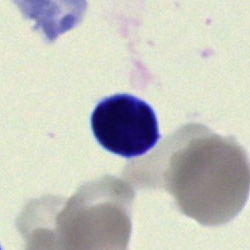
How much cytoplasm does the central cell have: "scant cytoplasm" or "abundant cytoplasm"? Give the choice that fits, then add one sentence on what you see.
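Scant cytoplasm. Cytoplasm is scant, at most a very thin rim at the cell edge.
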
